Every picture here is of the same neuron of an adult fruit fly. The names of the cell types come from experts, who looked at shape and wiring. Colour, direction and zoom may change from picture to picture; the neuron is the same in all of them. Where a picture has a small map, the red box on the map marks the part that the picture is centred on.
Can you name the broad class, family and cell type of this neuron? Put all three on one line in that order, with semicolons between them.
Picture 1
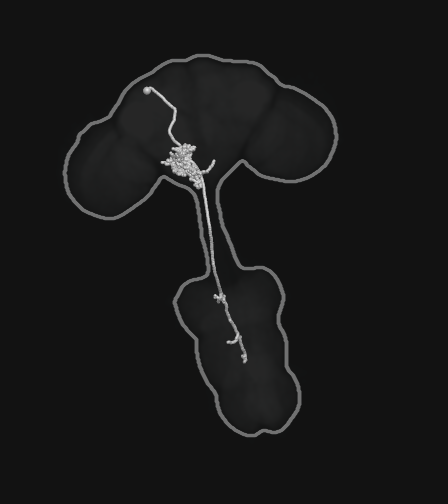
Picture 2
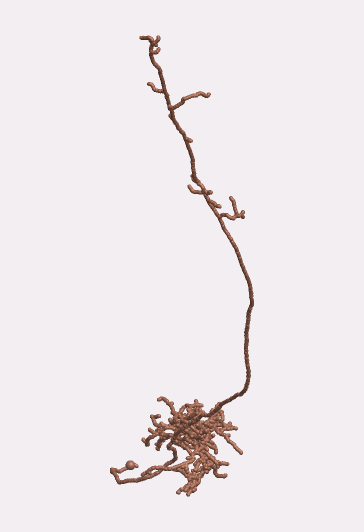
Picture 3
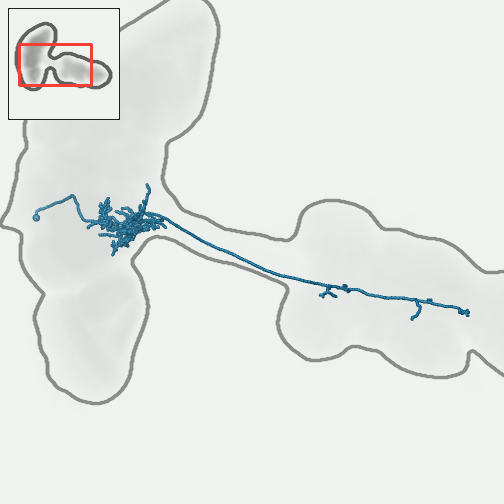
descending neuron; hemilineage WEDd1; DNae006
